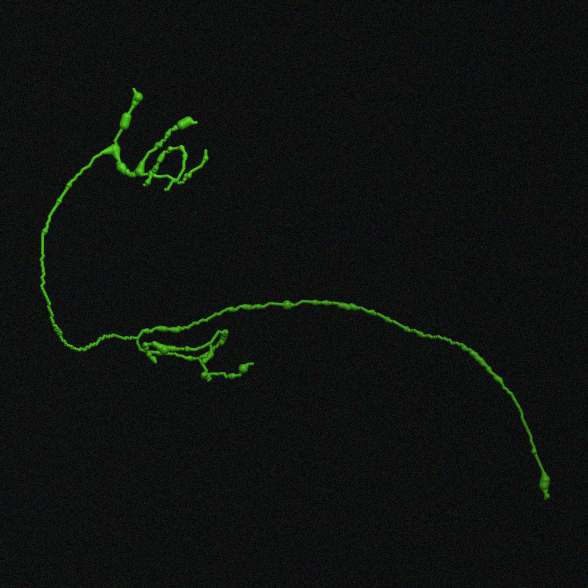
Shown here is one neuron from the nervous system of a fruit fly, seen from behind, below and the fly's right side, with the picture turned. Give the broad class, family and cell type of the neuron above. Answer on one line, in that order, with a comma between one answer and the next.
sensory neuron entering the brain, class olfactory, ORN_DM2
